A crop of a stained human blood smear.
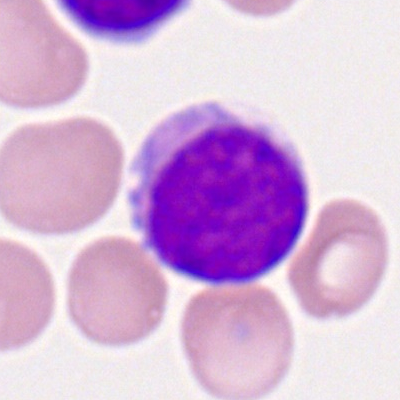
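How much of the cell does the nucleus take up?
Most of it, really.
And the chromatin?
Deep purple, with paler mottled patches scattered about.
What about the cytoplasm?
Just a scant pale bluish-grey rim, broadest at the upper left.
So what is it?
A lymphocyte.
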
